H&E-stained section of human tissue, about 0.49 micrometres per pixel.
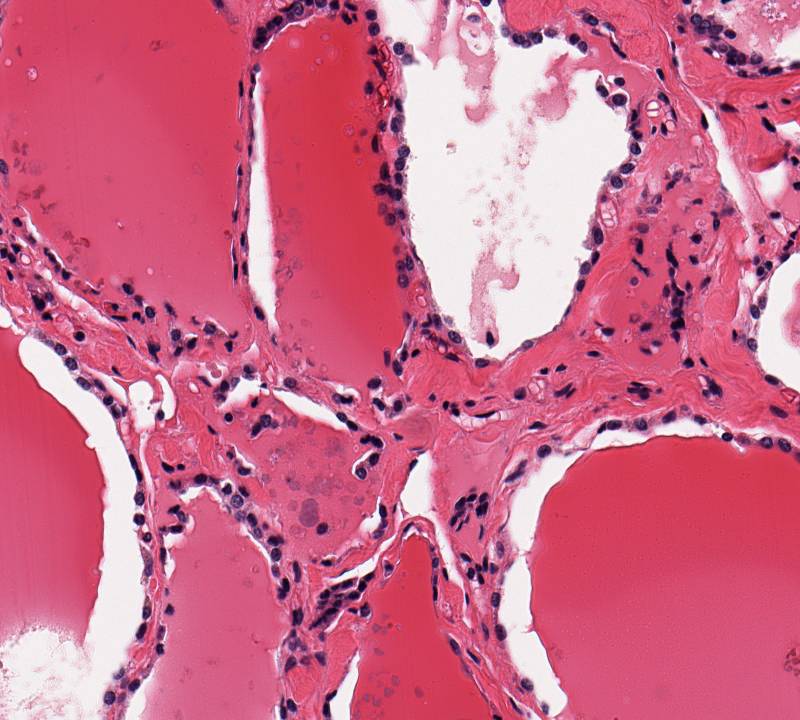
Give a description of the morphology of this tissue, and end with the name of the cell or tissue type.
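Large closed rounded-to-angular spaces fill the field, separated by narrow branching strands of tissue. Each is lined by a single layer of flattened to low cuboidal cells. Most contain smooth, uniform, deep pink material. The strands are pink fibrous tissue with scattered spindle-shaped nuclei, broadest in the centre and right. The tissue is thyroid.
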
